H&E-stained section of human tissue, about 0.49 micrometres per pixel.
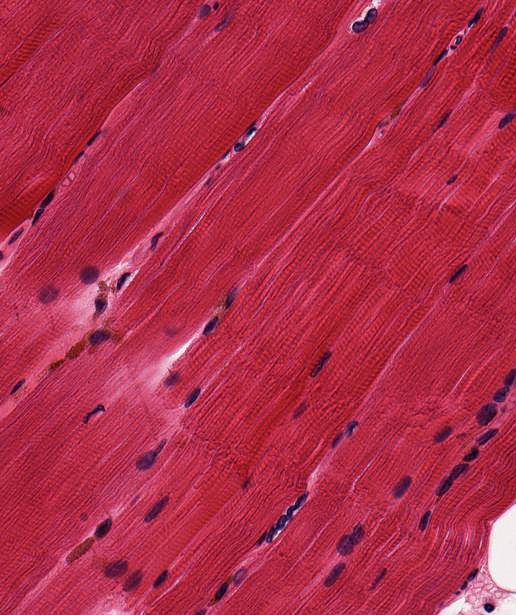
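Skeletal muscle: fibres with fine, regular transverse cross-striations along their length. Elongated, dark purple oval nuclei, aligned with the long axis of the fibres, lie mostly at the fibre edges rather than in their centres. The fibre cytoplasm stains a deep, even pink-red.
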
